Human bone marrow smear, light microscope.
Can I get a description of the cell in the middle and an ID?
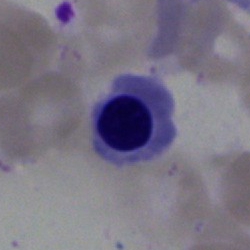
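The outline is irregular, with rounded bulges along the right side. The nucleus sits off-centre, toward the left. Its chromatin is uniformly dense and very dark purple. The cytoplasm is pale blue-lavender. The cell is an erythroblast.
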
